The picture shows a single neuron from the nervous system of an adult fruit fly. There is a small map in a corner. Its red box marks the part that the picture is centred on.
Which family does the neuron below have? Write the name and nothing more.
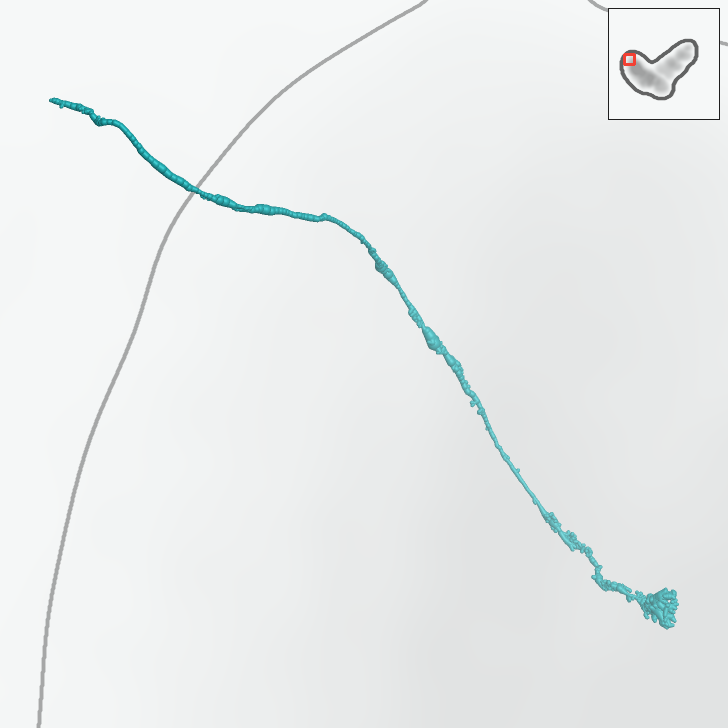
class visual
